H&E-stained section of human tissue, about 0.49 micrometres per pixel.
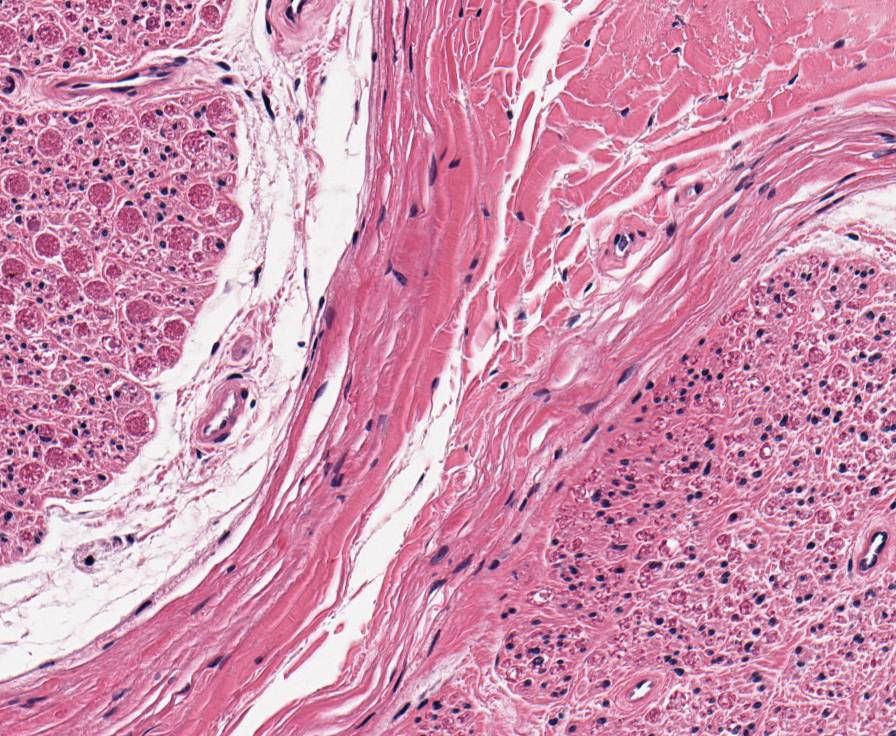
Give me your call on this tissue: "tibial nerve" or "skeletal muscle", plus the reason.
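Tibial nerve is what I'm looking at. I see two compartments of rounded profiles cut across, at the upper left and lower right, with a diagonal band of fibres between them. In that band the nuclei are slender and elongated, running parallel to the fibres. Upper left, the pink profiles vary in size, with small dark nuclei scattered between them. Lower right, the profiles are smaller and the nuclei more crowded.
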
